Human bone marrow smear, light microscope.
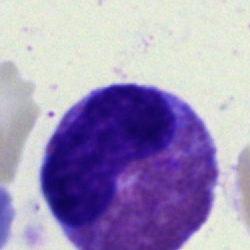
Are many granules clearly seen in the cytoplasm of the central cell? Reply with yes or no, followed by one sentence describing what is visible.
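Yes. The cytoplasm is purple-pink and filled with fine granules.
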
